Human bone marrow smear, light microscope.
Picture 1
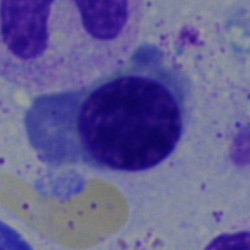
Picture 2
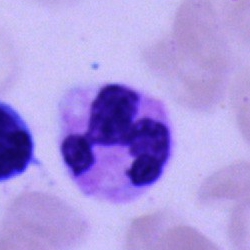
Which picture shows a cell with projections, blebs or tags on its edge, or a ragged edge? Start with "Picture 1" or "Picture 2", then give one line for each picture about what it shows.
Picture 1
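Picture 1: A small rounded bulge of cytoplasm projects from the top of the cell.
Picture 2: The cell has a roughly round, smooth outline.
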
